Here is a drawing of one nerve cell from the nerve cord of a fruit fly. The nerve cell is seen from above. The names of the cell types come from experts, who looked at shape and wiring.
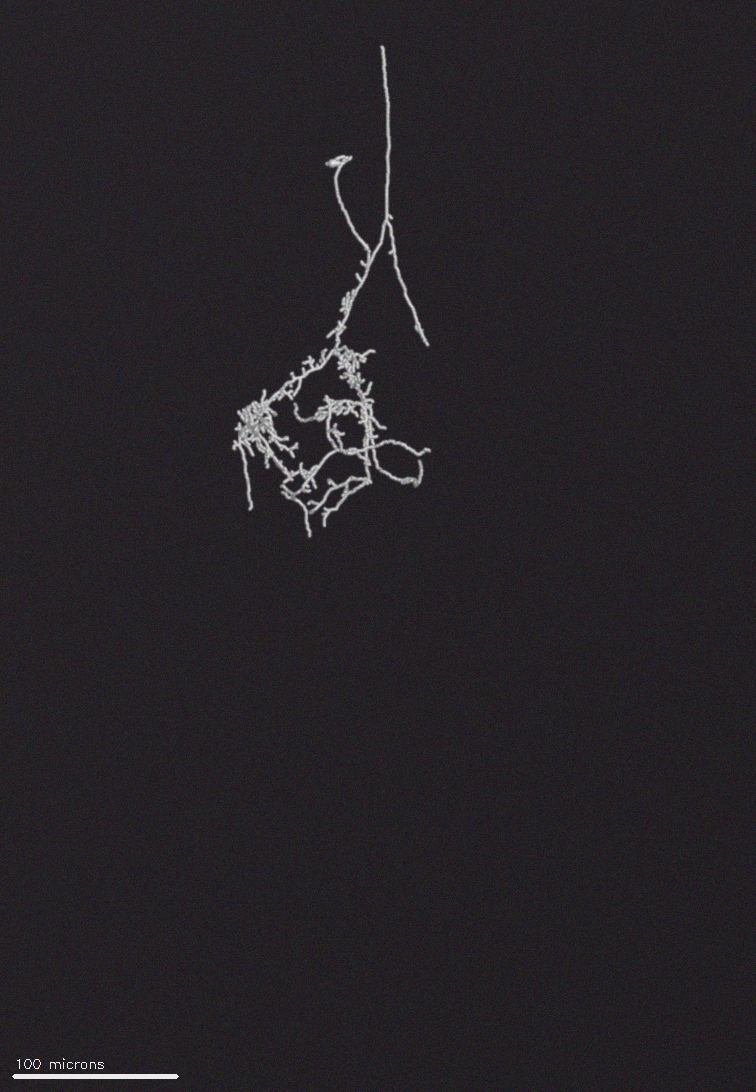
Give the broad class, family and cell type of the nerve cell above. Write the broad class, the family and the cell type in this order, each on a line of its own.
ascending neuron
hemilineage 08B
AN08B035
